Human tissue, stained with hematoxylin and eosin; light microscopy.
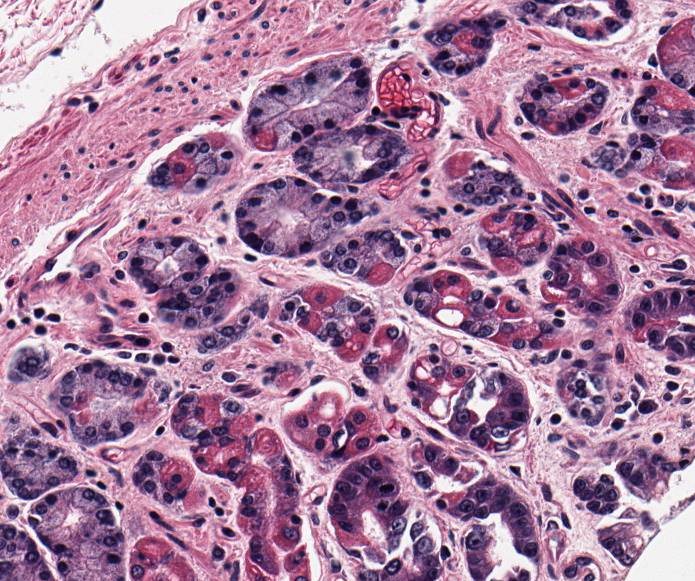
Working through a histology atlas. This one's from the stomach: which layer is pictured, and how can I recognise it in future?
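These are fundic glands, closely packed and mostly cut in cross section, filling most of the field between thin strands of stroma. The lining mixes bright pink cells with a round, central dark nucleus and finely granular grey-purple cells with round nuclei lying basally, toward the outside.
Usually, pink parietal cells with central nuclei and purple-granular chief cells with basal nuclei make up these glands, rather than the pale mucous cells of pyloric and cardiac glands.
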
